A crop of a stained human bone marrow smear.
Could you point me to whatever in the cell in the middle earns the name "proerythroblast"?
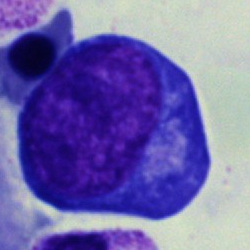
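Let me start with the nucleus: it lies toward the left of this proerythroblast. Its chromatin looks finely granular rather than coarsely clumped. The cytoplasm, I'd say, is deep blue. And just to the right of the nucleus, within that cytoplasm, sits a pale zone.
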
